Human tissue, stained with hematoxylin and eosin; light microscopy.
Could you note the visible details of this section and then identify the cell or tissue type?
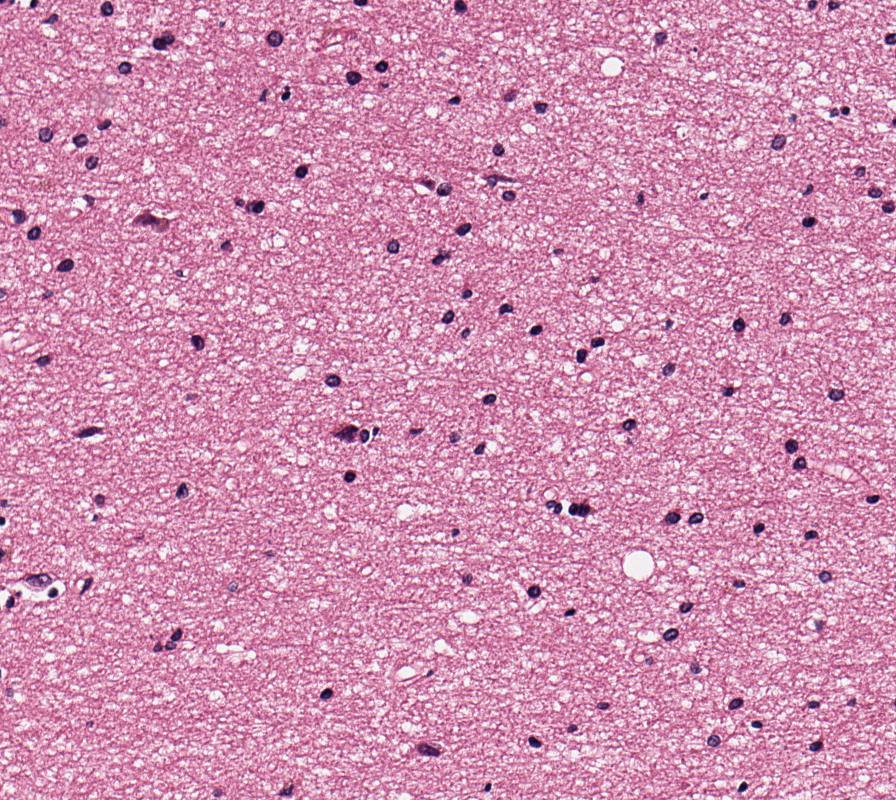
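Look first at the background: an even, finely fibrillary pink matrix fills the whole field, with no layers, lobules or organised units. Most of the cells are small, round, darkly staining nuclei with little or no cytoplasm you can see. They lie sparsely and fairly evenly scattered across the field. A few among them are elongated rather than round. This section is cerebral cortex.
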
